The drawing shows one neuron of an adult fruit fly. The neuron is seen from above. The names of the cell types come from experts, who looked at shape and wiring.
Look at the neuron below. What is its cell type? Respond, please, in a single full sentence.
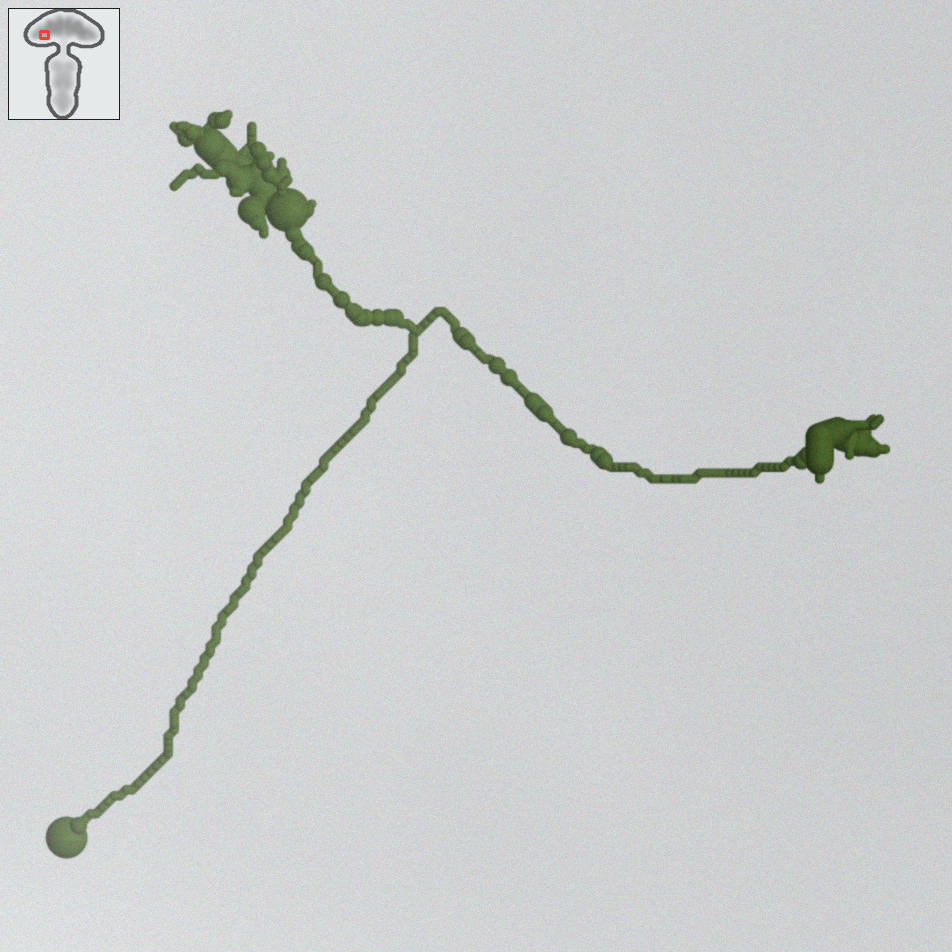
The neuron is of cell type T3.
